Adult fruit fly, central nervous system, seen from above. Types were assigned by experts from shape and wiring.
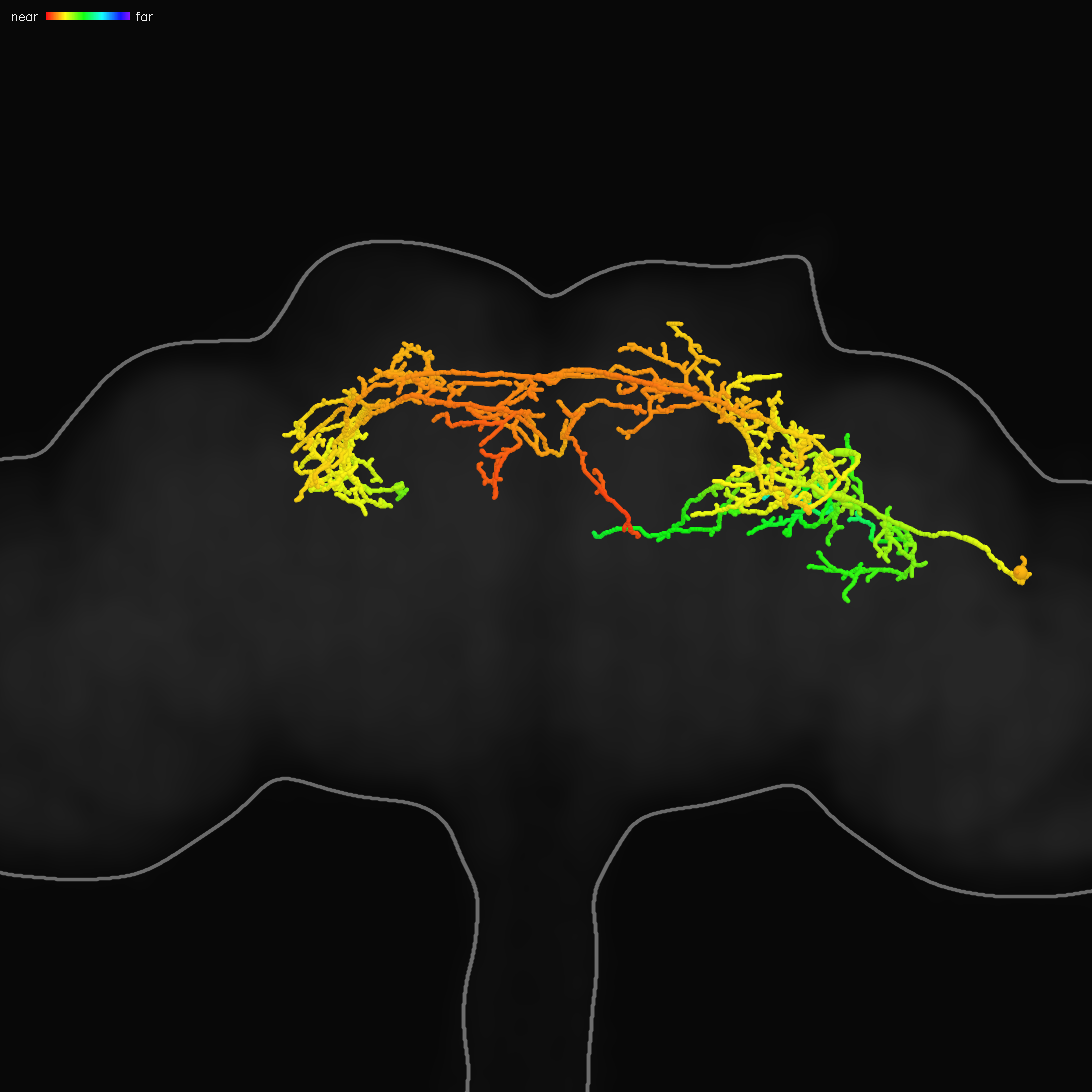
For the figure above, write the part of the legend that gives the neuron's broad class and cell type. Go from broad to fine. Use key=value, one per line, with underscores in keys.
broad_class=central-brain intrinsic neuron
cell_type=SIP117m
